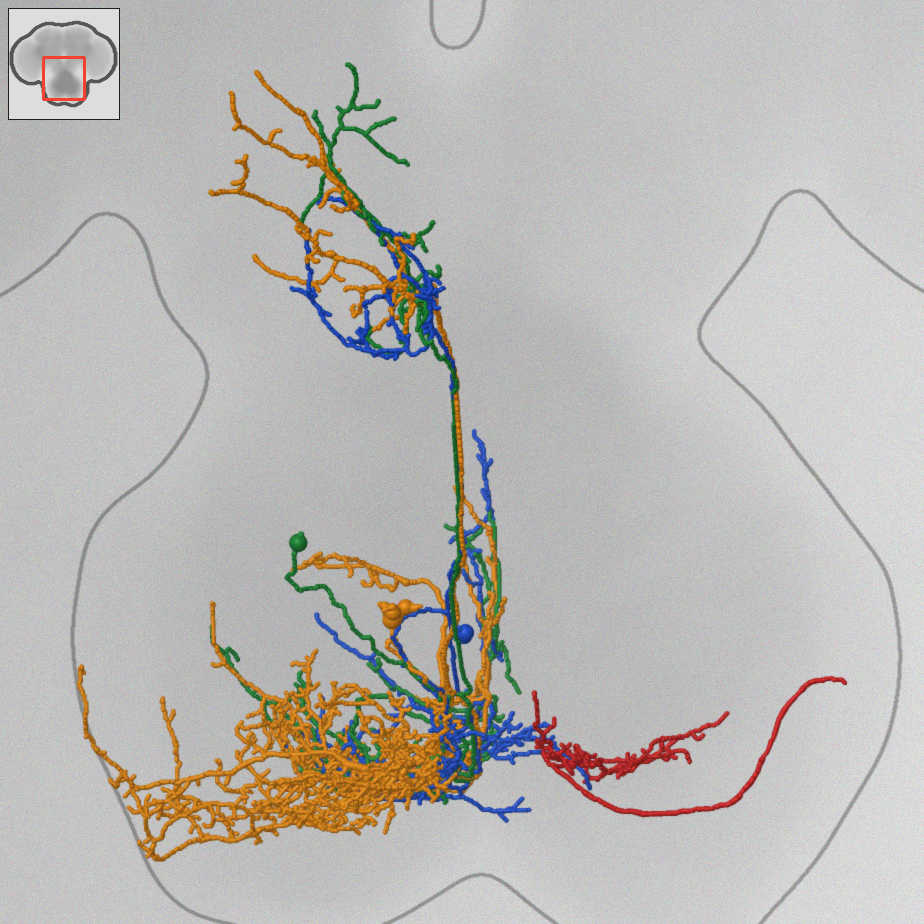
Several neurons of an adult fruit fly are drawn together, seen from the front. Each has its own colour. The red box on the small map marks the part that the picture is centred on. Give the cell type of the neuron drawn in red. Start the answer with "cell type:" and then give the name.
cell type: SNta33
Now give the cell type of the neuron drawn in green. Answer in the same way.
cell type: AN17A068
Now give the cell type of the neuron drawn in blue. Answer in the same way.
cell type: AN17A047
